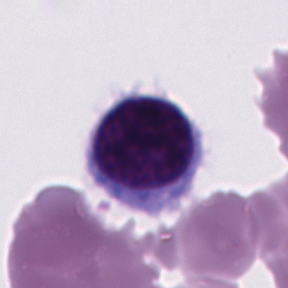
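Hairy cell in a stained blood smear. A nucleus with dark purple, coarsely clumped chromatin fills most of the cell, leaving a narrow rim of cytoplasm that is widest below it. Fine hair-like projections stick out from the cell surface.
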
